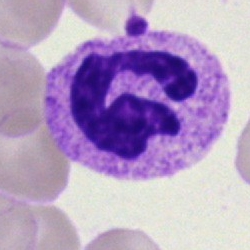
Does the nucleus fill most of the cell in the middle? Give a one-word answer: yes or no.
No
